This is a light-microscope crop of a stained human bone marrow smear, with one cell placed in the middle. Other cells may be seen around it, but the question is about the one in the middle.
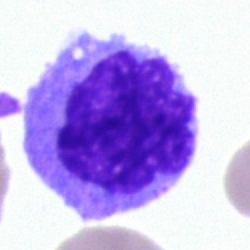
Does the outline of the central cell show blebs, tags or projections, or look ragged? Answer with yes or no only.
Yes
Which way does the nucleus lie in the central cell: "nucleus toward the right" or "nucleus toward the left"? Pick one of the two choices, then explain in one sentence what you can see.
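Nucleus toward the right. The nucleus lies off-centre toward the right side of the cell.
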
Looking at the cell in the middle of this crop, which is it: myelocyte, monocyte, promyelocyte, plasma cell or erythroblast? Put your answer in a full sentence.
The centered cell in this crop is a monocyte.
